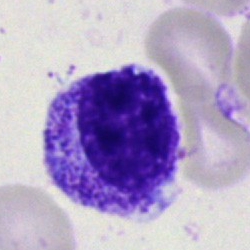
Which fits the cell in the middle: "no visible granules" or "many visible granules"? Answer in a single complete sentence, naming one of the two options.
What the cytoplasm holds is many visible granules.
